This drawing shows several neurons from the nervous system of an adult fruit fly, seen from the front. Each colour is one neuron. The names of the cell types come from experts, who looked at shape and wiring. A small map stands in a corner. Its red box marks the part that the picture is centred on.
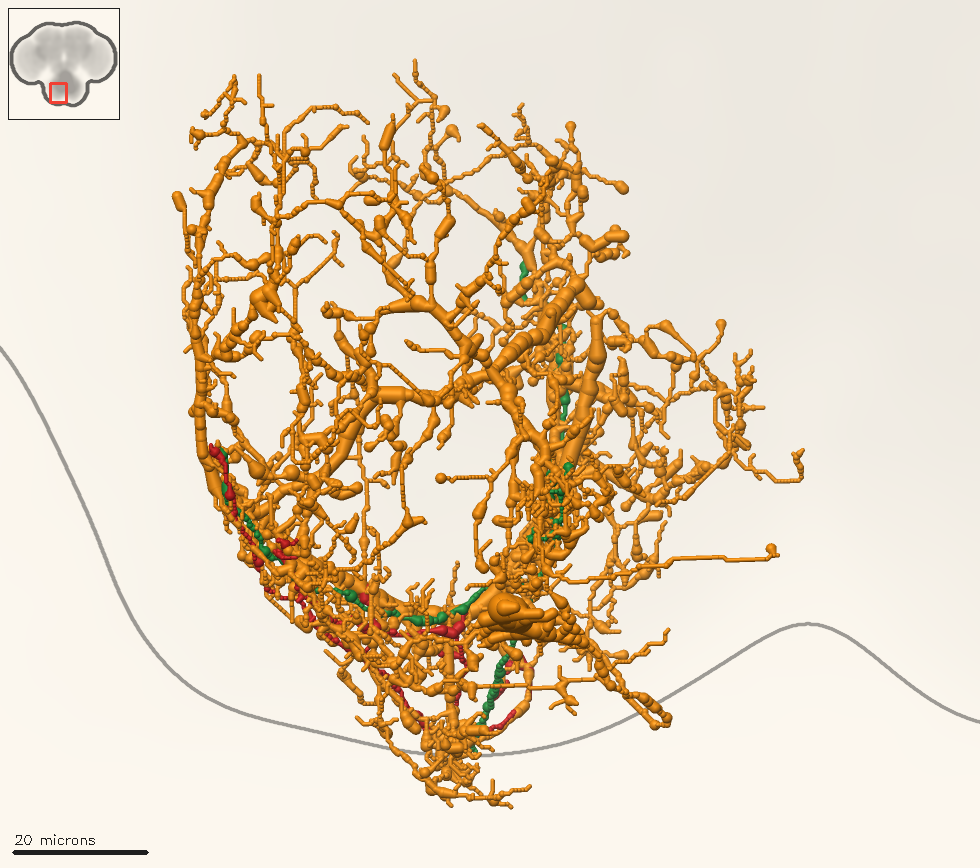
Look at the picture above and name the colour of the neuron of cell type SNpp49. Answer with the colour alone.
red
